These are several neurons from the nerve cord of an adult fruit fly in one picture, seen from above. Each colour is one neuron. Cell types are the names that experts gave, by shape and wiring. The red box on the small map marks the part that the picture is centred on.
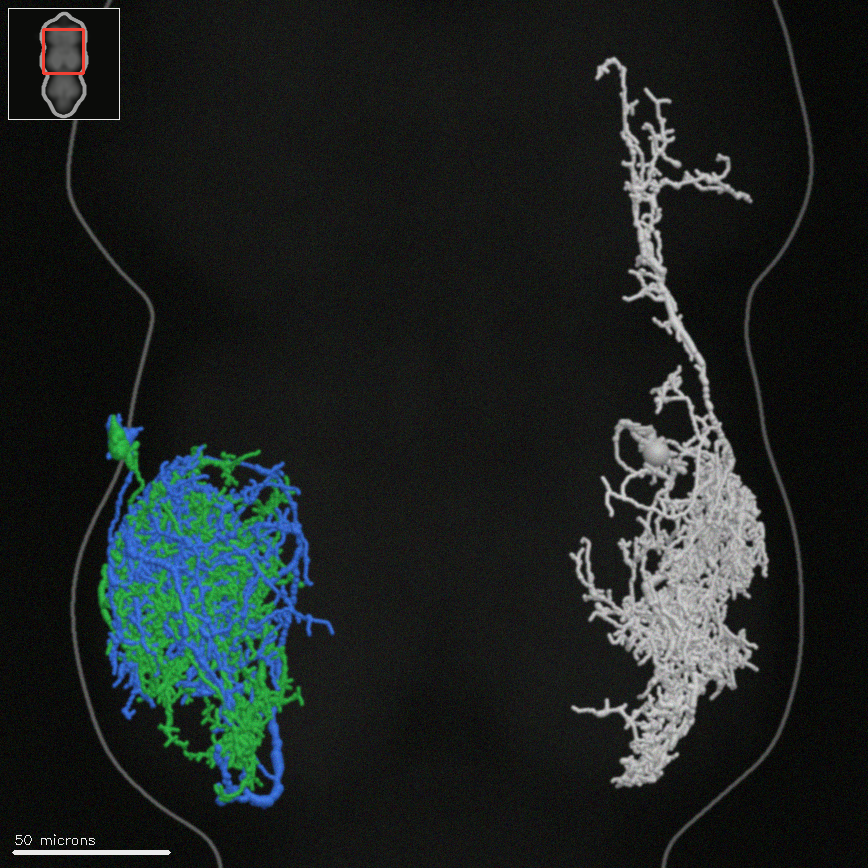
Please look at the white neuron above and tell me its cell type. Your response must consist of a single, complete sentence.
The cell type given to this neuron is IN16B016.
